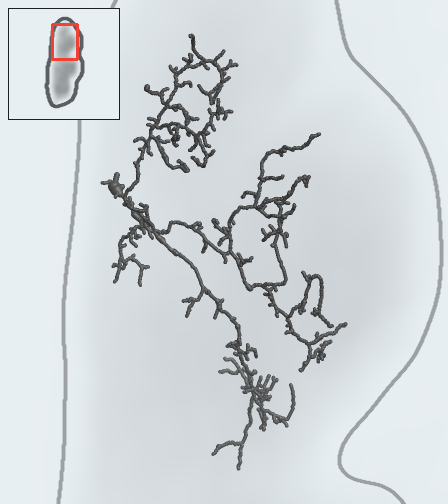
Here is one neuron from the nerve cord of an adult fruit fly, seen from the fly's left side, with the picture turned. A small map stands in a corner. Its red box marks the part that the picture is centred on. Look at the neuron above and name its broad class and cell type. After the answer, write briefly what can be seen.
This is a nerve-cord intrinsic neuron. Its cell type is INXXX045. Dozens of branch ends can be seen. In this view it is taller than it is wide.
